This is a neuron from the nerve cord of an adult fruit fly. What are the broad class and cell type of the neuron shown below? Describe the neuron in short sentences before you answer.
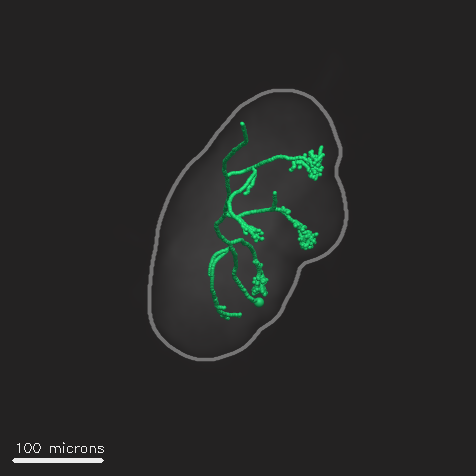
From top to bottom in the picture it spans about 200 microns. As drawn here it is taller than it is wide. This is an ascending neuron. It is of cell type ANXXX127.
